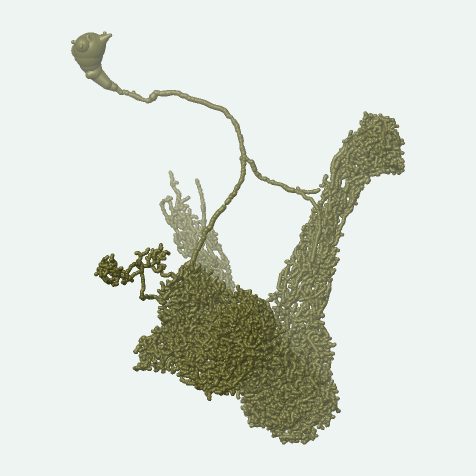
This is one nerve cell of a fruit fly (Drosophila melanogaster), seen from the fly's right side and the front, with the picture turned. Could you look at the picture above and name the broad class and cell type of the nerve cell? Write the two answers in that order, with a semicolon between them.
central-brain intrinsic neuron; DPM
